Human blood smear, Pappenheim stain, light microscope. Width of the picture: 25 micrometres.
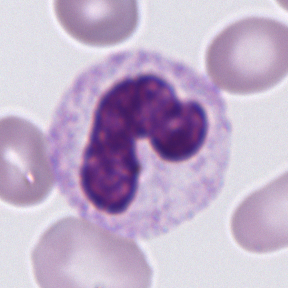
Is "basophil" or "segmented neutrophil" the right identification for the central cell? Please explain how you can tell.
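It is a segmented neutrophil. First, the nucleus: its dark purple, coarsely clumped chromatin can be seen, and no nucleoli are visible.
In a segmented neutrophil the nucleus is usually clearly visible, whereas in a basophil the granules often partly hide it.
Next, the cytoplasm: it is abundant and pale pinkish-lilac. Last, the outline: round and smooth.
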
